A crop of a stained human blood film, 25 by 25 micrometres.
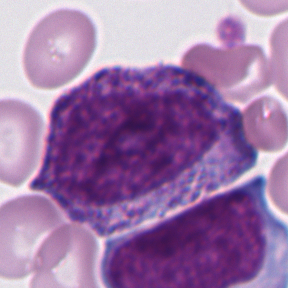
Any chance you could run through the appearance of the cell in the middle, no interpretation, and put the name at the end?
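On its left side, the cell has a pointed projection. The nucleus occupies most of the cell. The cytoplasm is pale greyish-lilac, with fine purplish granules scattered through it. Answer: myelocyte.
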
